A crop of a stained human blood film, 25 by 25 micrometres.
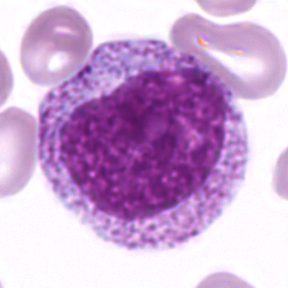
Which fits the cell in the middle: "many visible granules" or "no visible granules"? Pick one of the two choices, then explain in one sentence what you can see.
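Many visible granules. Many fine dark purple granules are scattered throughout the cytoplasm.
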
